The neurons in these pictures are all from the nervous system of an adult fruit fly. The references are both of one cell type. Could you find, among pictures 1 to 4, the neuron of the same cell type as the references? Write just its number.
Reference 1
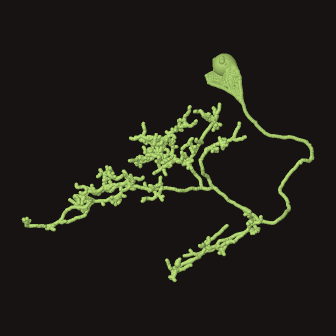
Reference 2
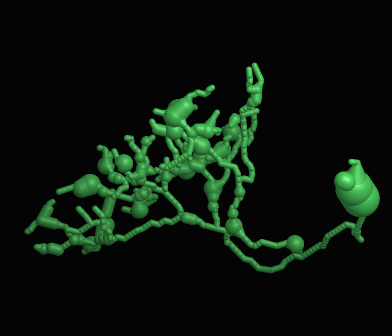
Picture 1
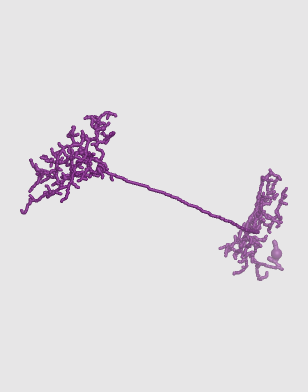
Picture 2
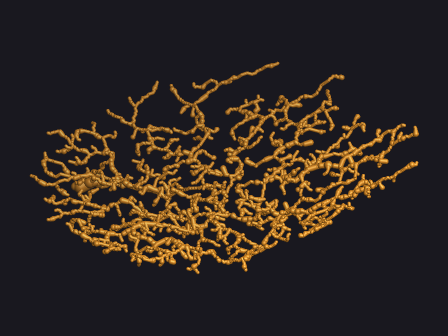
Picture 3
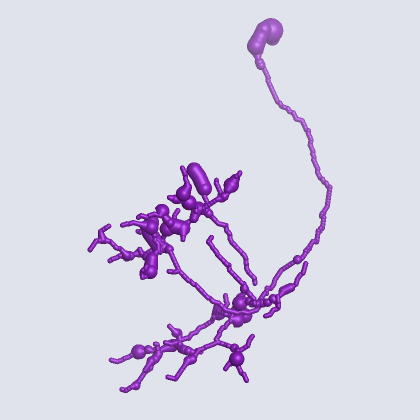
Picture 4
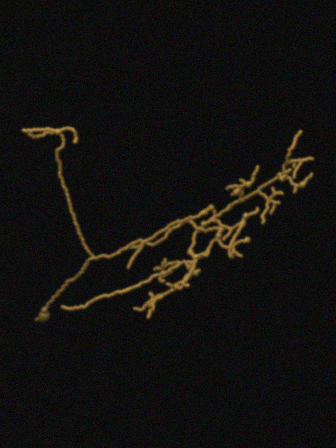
3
